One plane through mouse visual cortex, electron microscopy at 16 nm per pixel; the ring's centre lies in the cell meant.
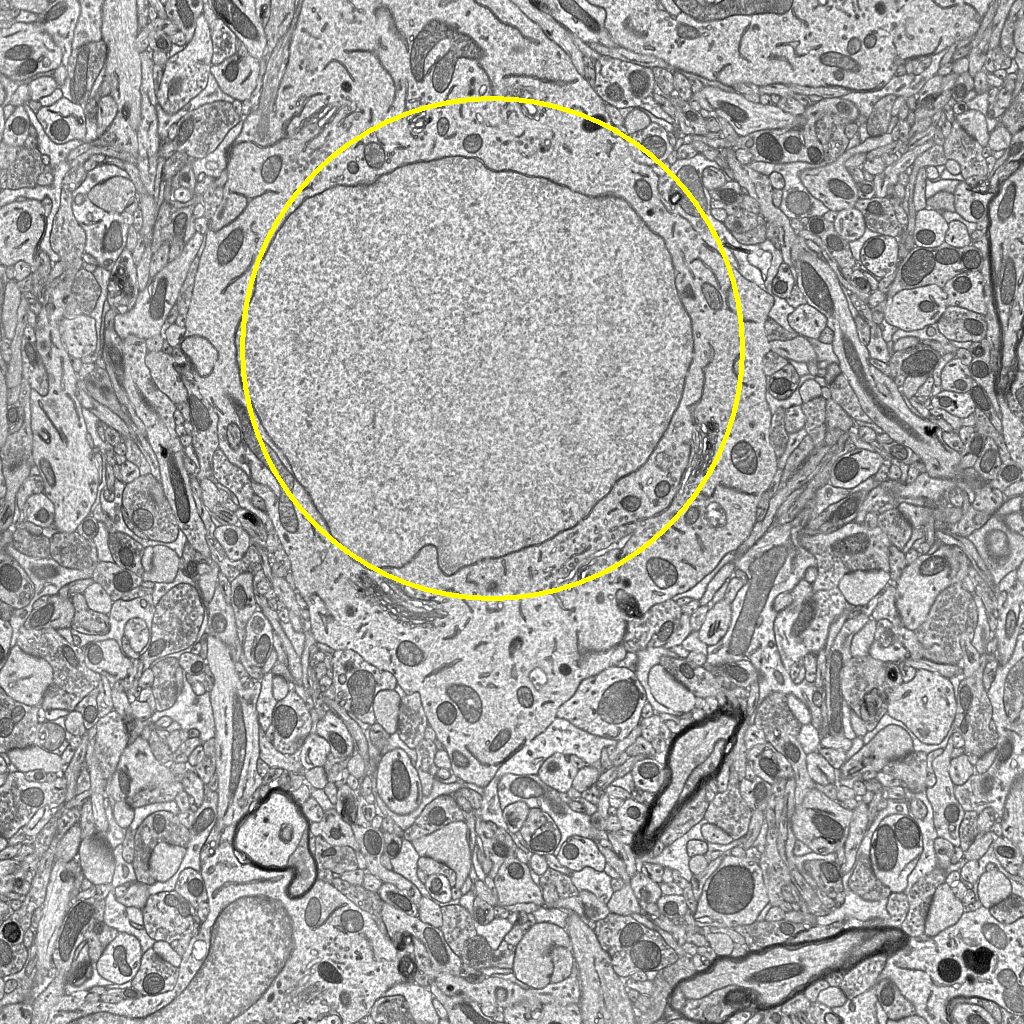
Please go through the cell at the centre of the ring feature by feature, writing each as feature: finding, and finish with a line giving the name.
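Outline: a large, round-oval nucleus, nearly all of it showing within the ring.
Envelope: mostly smooth, just a small indentation along the bottom edge.
Membranes: stacked and parallel, sitting in the cytoplasm below and to the right of the nucleus.
Granules: none of the large dense kind anywhere in the cytoplasm.
Cell: an excitatory neuron.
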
